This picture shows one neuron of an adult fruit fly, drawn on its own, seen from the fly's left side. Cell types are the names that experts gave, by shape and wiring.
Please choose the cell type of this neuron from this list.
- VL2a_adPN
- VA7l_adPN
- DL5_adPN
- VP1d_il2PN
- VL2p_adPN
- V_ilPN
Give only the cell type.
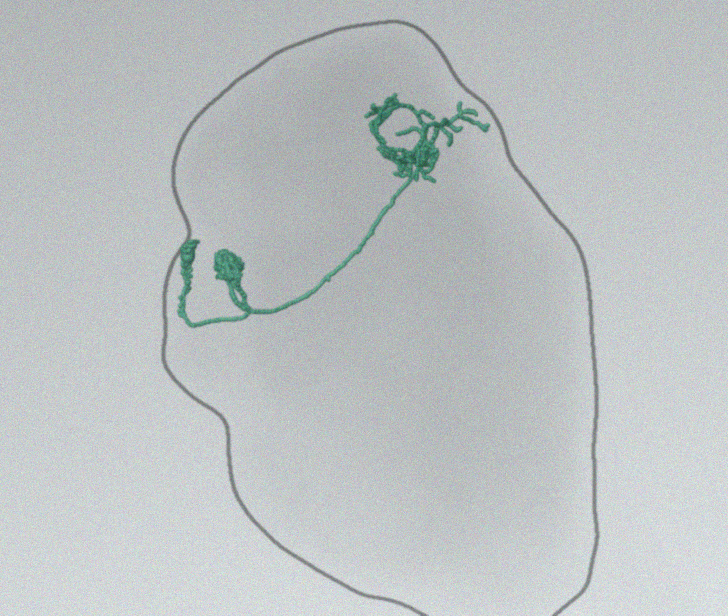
DL5_adPN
